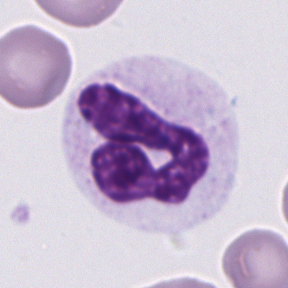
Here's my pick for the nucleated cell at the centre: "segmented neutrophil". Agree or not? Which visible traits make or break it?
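The granules scattered through the pale greyish-lilac cytoplasm are fine and faint, and the nucleus, folded back on itself around a small pale gap, is plainly in view.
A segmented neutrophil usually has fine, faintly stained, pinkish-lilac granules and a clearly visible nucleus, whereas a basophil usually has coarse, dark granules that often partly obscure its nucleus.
The name segmented neutrophil therefore fits, and basophil does not. The cell outline is roughly round. Its chromatin is dark purple and clumped, with lighter patches. The abundant cytoplasm forms a wide rim around the nucleus.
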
